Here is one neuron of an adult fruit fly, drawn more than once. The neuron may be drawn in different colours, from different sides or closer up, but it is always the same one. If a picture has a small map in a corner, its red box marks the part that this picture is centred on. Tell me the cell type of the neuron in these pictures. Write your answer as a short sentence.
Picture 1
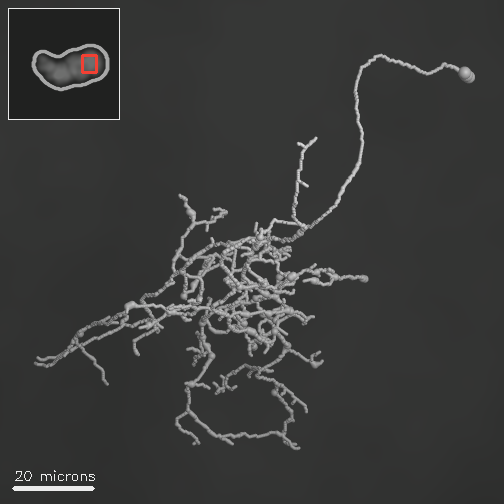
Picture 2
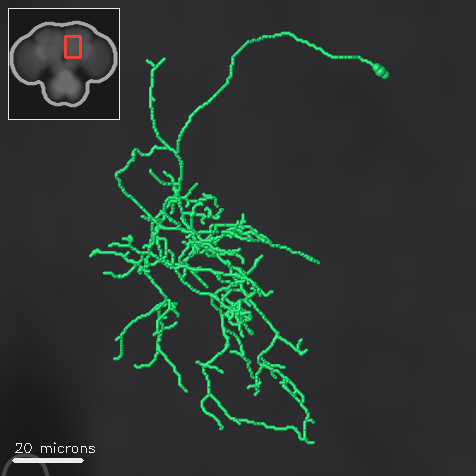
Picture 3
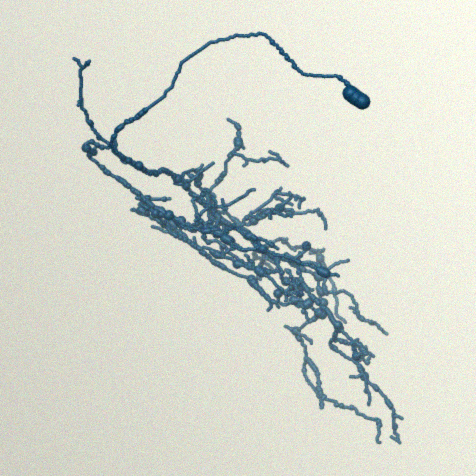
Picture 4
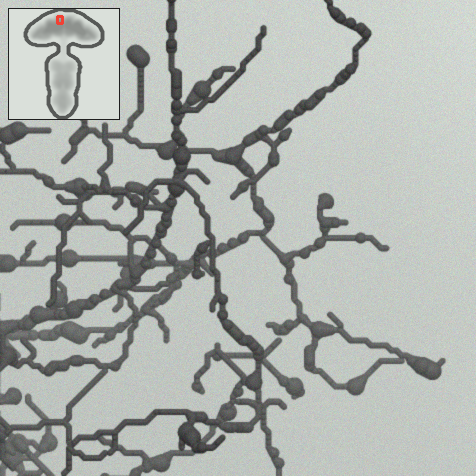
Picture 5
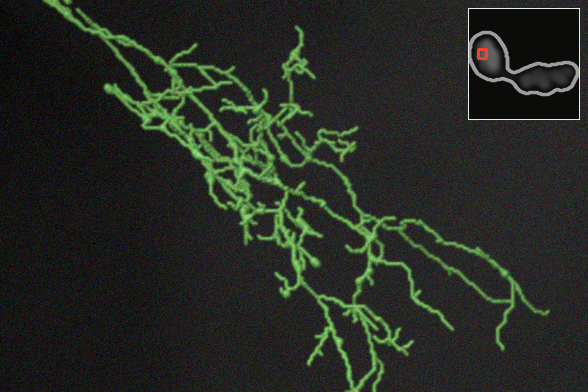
The cell type is LAL043_c.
